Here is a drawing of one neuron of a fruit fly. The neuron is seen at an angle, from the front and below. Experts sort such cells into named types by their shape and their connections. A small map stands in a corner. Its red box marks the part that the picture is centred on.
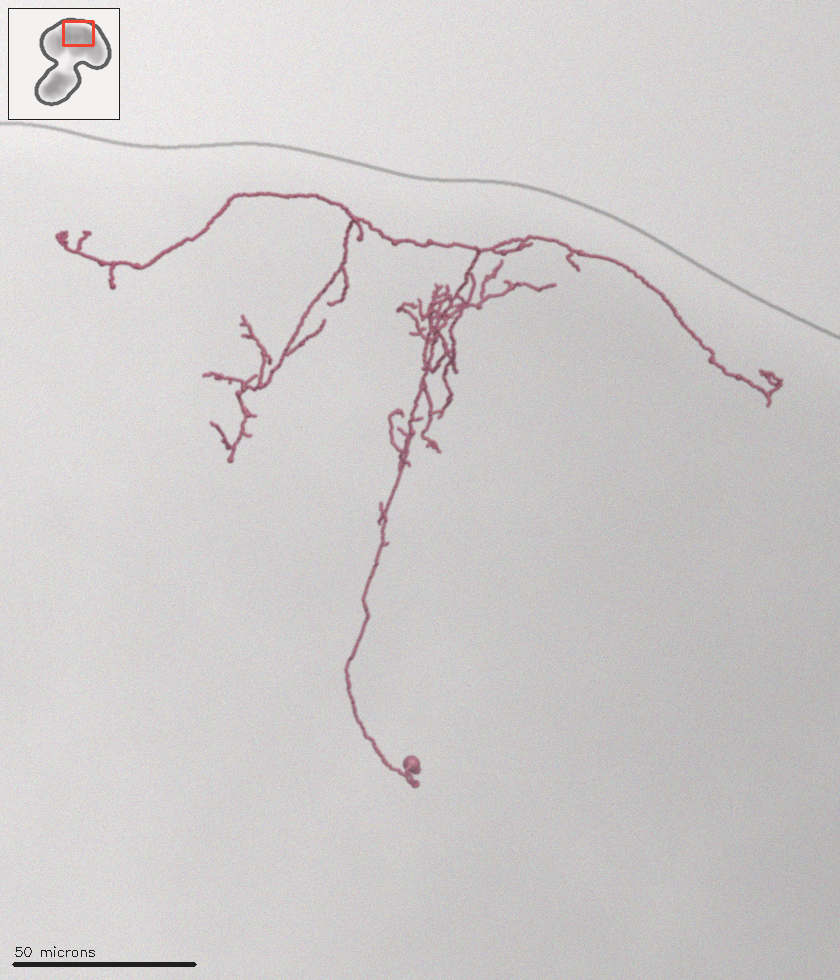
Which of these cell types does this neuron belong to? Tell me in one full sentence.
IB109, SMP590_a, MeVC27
What this neuron is, by cell type, is SMP590_a.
